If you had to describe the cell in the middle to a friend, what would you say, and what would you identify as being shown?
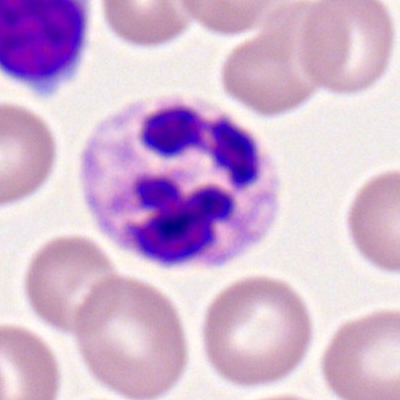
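Looking at the edge, I see a round, smooth outline. The nucleus, as far as I can tell, is divided into several separate lobes, and I can make out no nucleoli in it. In the cytoplasm I find fine lilac granules. So this is a segmented neutrophil.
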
